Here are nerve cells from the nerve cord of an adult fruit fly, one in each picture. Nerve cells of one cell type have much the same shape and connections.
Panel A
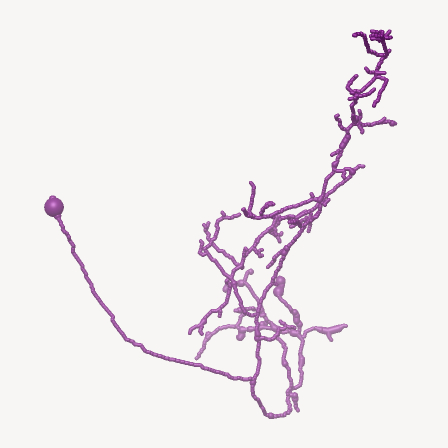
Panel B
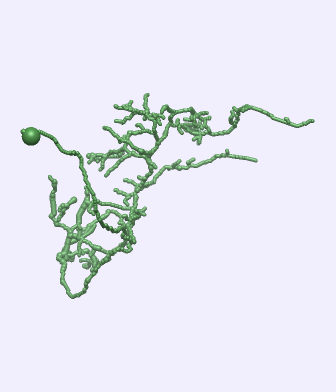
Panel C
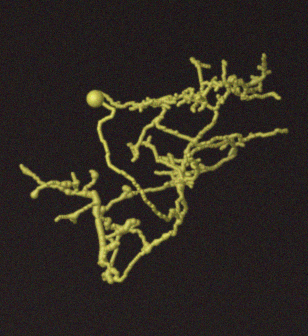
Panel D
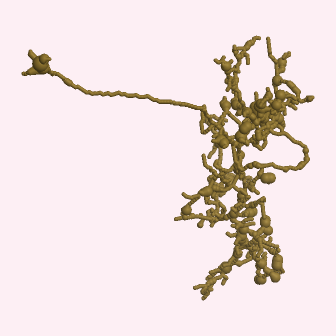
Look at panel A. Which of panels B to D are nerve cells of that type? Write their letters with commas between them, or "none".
B, C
